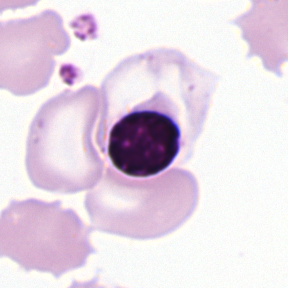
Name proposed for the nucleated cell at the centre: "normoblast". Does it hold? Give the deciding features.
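Chromatin very dense and dark purple, almost uniform across the nucleus; goes with normoblast rather than typical lymphocyte.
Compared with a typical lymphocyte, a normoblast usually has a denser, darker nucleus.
Cytoplasm pale pinkish-lilac, close in tint to the neighbouring red cells; again normoblast, not typical lymphocyte.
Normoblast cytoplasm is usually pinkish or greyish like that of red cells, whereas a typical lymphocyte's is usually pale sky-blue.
No granules in the cytoplasm.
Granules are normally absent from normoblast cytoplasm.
No nucleoli, no vacuoles. Red cells press against the cell on its left side and below it. Verdict: normoblast fits.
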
